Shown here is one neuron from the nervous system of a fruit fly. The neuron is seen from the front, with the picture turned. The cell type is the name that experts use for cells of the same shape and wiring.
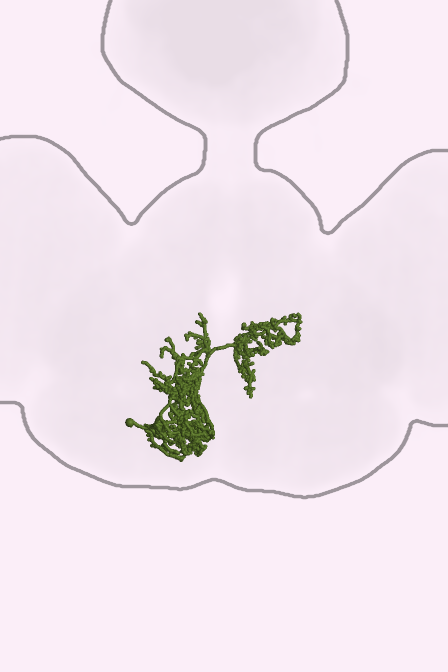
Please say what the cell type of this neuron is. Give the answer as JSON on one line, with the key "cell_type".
{"cell_type": "CRE012"}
